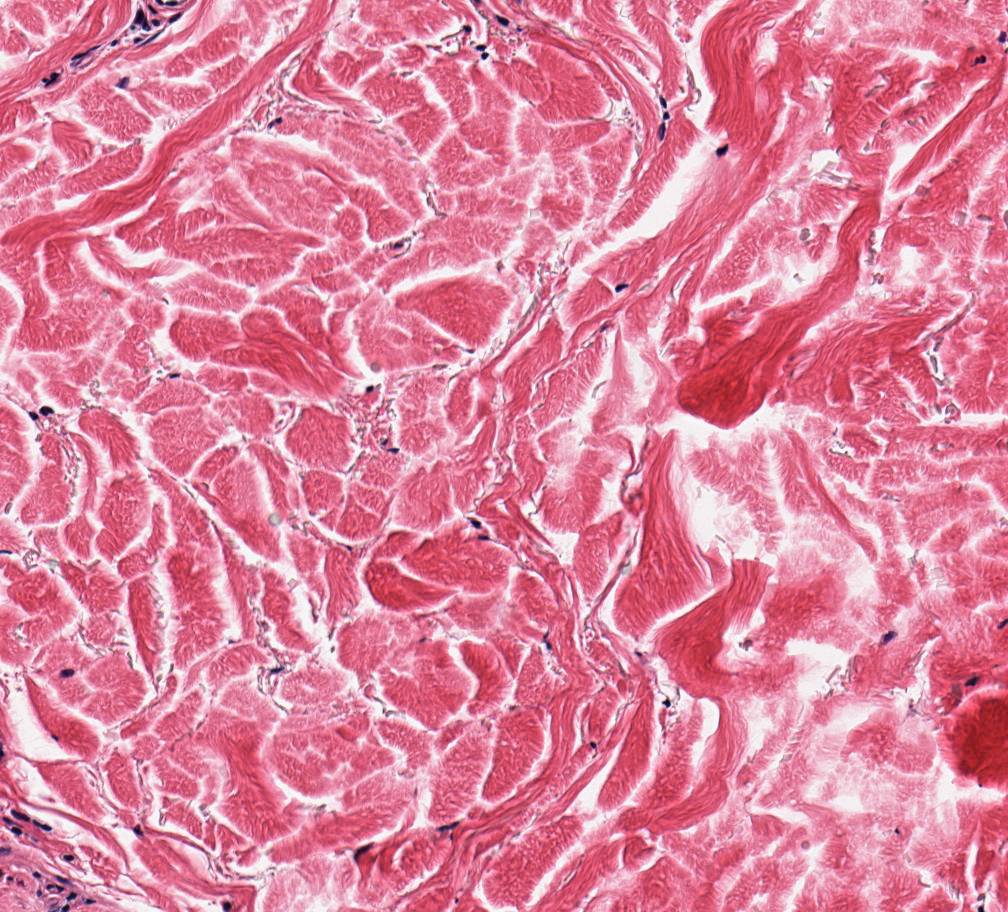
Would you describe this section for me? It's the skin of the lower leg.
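Closely packed, bright pink fibre bundles with a fine, streaky fibrillar texture fill the field, interlacing in many directions. Nuclei are sparse, small and dark, mostly in the thin pale strands between bundles. Small clusters of dark nuclei sit at the top left and bottom left corners.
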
